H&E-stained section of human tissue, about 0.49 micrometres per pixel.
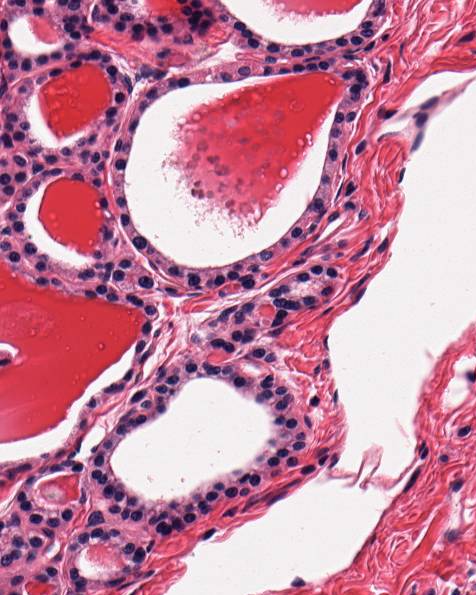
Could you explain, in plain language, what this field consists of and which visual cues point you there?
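Identified: thyroid follicle, closely packed round to oval in the left two-thirds. Each follicle is lined by a single layer of cuboidal epithelial cells.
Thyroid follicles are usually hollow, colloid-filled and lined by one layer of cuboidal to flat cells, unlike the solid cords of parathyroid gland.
In the large upper central follicle, a clear gap separates colloid from epithelium.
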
